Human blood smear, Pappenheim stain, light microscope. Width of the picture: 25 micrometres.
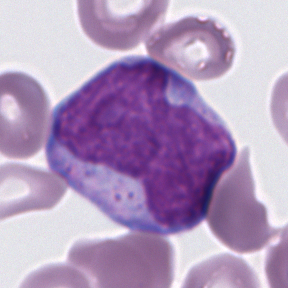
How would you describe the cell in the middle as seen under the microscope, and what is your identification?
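Most of the cell is taken up by the nucleus, which has a small notch at its upper right filled by pale cytoplasm. The cytoplasm is pale blue and holds only a few tiny dark dots. You're looking at an atypical promyelocyte.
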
